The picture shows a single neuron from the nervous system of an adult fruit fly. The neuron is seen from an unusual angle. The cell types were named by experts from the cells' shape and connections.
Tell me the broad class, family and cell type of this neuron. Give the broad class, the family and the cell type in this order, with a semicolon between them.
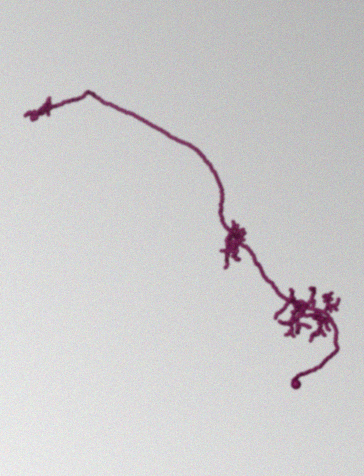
optic-lobe intrinsic neuron; Tm; Tm6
